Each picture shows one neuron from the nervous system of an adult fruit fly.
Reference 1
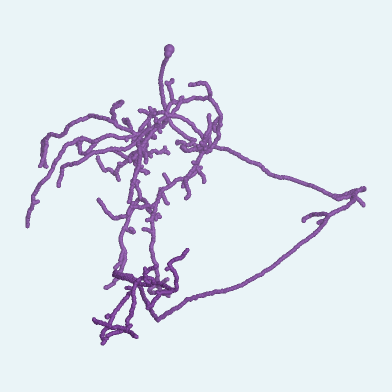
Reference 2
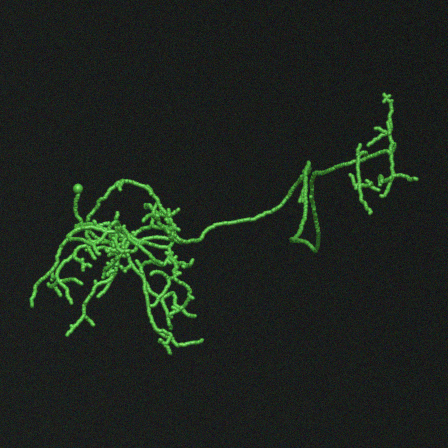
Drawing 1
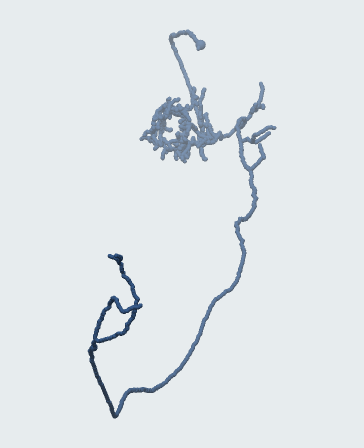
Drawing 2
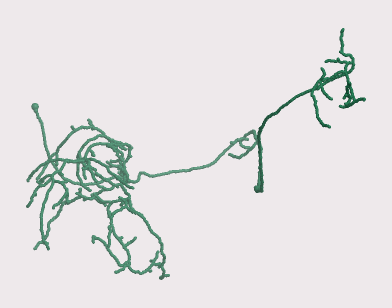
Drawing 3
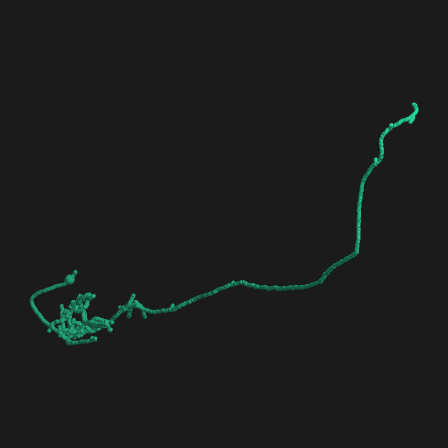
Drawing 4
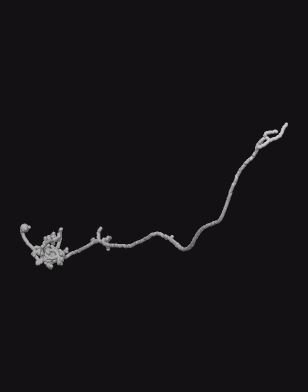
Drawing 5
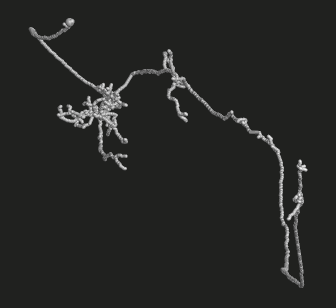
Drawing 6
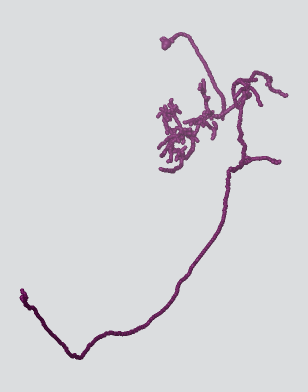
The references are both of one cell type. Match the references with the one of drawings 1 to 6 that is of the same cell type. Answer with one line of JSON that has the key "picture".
{"picture": 2}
